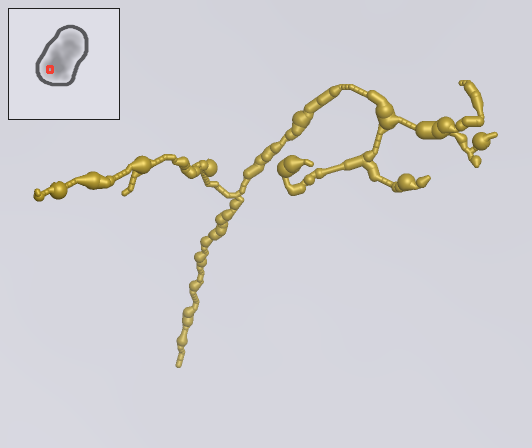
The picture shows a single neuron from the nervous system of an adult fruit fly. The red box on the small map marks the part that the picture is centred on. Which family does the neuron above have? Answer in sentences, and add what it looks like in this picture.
The name of its family is class mechanosensory tactile. Its broad class is sensory neuron entering the nerve cord. No cell body is drawn. There are a dozen or fewer branch ends.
